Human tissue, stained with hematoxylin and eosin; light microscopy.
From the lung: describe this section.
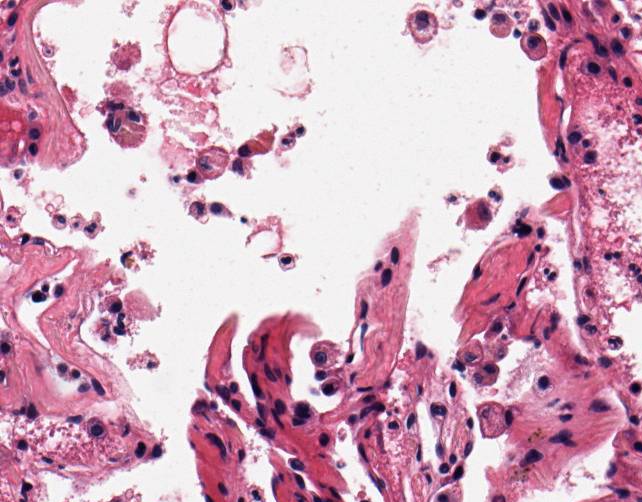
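A large irregular empty space fills the upper and central field, edged by tissue strands left, right and below. Loose rounded cells with round nuclei and ample pink cytoplasm are scattered within it, mostly above. Bottom-centre strands hold elongated spindle-shaped nuclei aligned lengthwise. No glands anywhere.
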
